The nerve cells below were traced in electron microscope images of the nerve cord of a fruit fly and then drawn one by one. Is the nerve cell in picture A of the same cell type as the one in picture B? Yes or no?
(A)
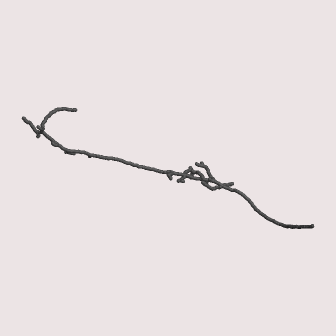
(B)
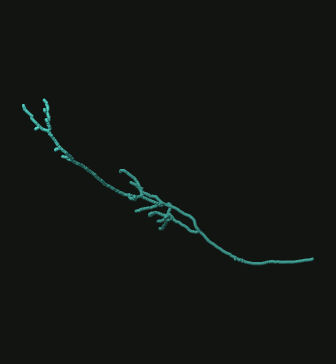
yes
